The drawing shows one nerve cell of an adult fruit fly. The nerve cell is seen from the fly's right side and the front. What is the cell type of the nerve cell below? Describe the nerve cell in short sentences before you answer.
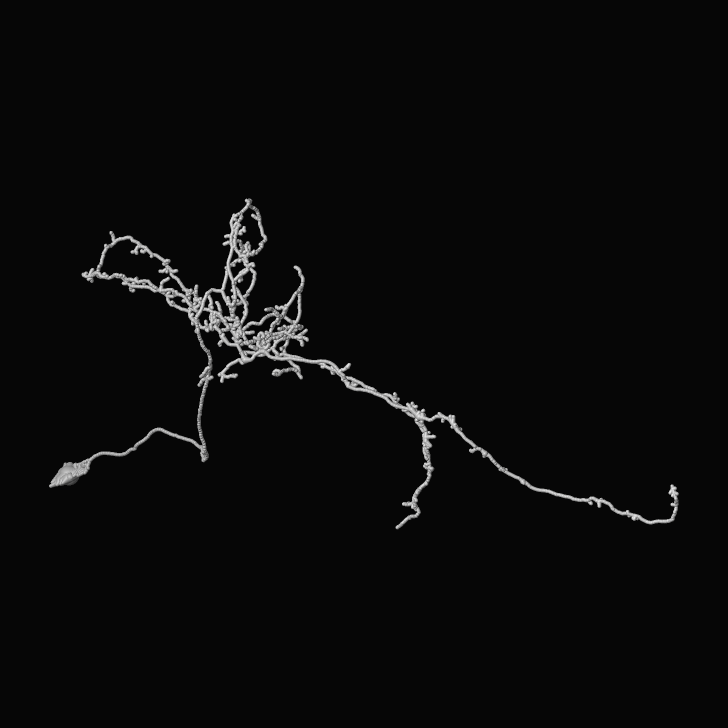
Dozens of branch ends can be seen. In this view it is wider than it is tall. Its broad class is nerve-cord intrinsic neuron. Its cell type is IN02A054.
